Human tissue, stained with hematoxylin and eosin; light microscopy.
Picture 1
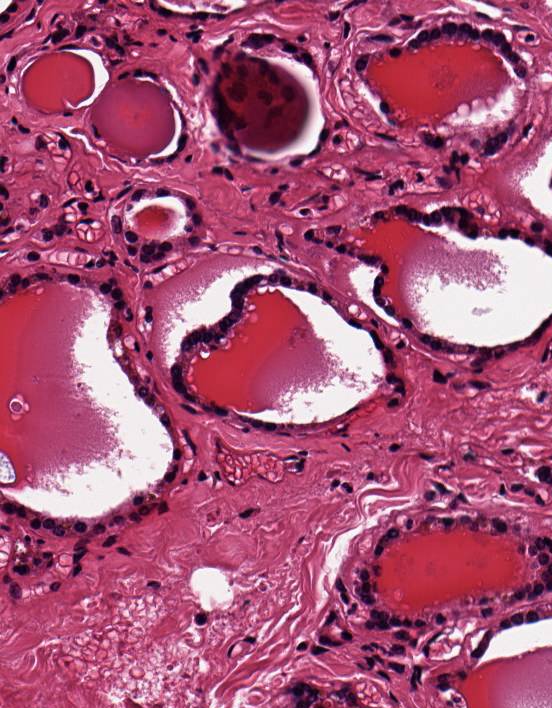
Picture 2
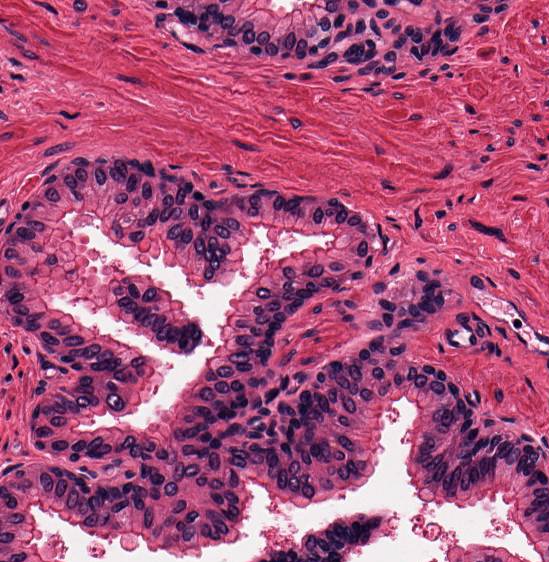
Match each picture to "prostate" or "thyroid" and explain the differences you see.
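The thyroid is shown in picture 1; the prostate, in picture 2. In picture 1, numerous rounded to oval dilated spaces are distributed across the whole field, separated by bands of stroma. In picture 2, the epithelium forms folds and branching projections that extend into the glandular lumina.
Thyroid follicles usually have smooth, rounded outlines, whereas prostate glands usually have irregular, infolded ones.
Most of the spaces in picture 1 hold smooth, homogeneous, bright red eosinophilic material, although the top-centre space holds darker red material containing many dark nuclei. A thin layer of small cuboidal to flattened cells with dark round nuclei lines each space. The epithelial nuclei of picture 2 are oval to elongated, darkly stained, crowded and stacked in several layers instead of a single basal row. Glandular epithelium occupies the lower two-thirds of picture 2, beneath a band of pink stroma across the upper third.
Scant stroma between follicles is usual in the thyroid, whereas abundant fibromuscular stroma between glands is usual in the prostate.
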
